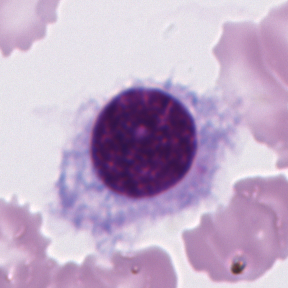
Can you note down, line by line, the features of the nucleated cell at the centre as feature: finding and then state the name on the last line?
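Border: ragged and frayed, not smooth
Cytoplasm: pale blue, no distinct coloured granules
Nucleus: one small pale round spot near its centre
Name: hairy cell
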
